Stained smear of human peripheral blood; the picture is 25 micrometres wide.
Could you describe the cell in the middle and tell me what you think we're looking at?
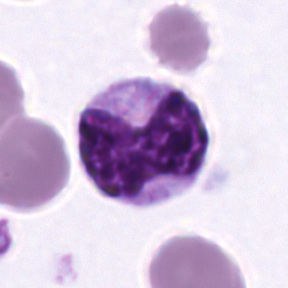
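Look first at the nucleus: its indentation opens toward the top of the cell. The chromatin is dark purple and coarsely clumped. Up at the top, inside that indentation, is where the cytoplasm is widest, and it carries only fine, faint granules. The cell is about 11 micrometres across, roughly 2 times the width of a red cell lying whole in the picture, and the nucleus takes up about 70% of its area. What you have here is a band neutrophil.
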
